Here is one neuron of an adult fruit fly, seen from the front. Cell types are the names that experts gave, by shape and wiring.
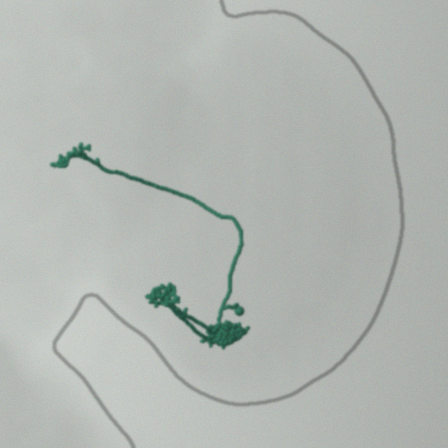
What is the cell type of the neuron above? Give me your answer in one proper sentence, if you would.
With respect to cell type, this neuron is LLPC1.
